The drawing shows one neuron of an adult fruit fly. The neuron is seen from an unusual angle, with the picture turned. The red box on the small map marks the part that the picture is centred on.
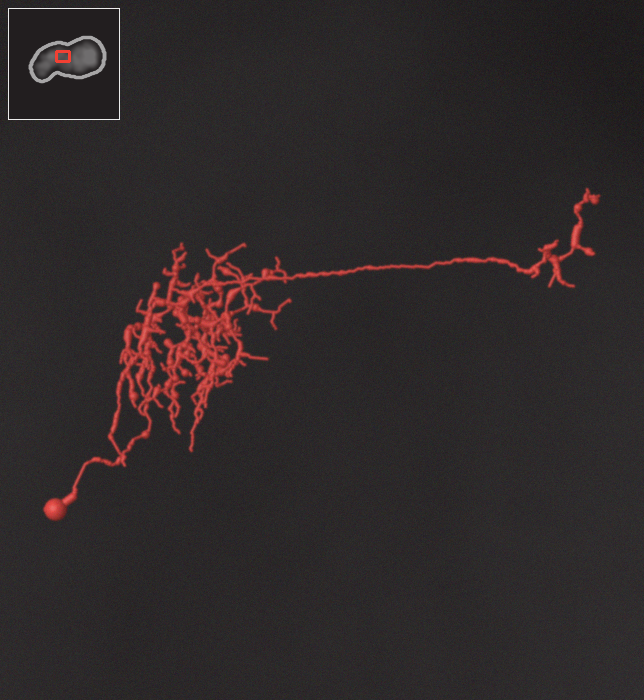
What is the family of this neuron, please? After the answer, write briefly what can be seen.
Its family is Tlp. Its broad class is optic-lobe intrinsic neuron. The cell body can be seen at the lower left of the picture. The picture shows dozens of branch ends.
